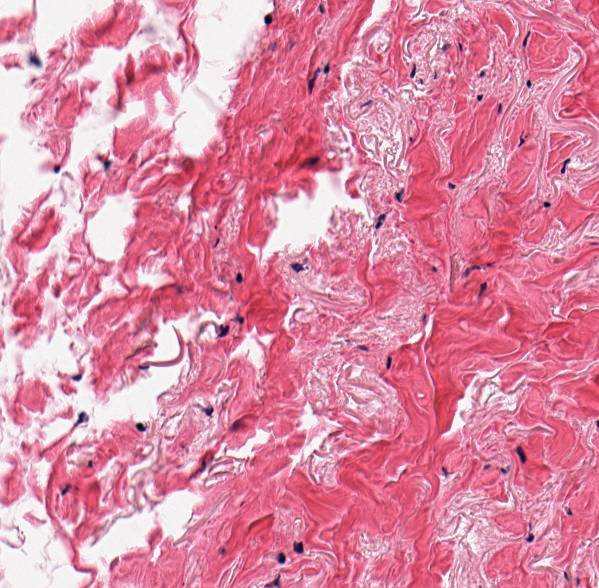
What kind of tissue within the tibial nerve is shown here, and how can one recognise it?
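This is epineurium: a field made wholly of collagen bundles, with no epithelium. Its thick, deep pink bundles interweave haphazardly, with sparse, small, dark, mostly elongated fibroblast-like nuclei set singly between them.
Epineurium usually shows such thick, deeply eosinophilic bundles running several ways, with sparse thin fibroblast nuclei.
On the right the bundles are tightly packed; on the left, wide white spaces part them.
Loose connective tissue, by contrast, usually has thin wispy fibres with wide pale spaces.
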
